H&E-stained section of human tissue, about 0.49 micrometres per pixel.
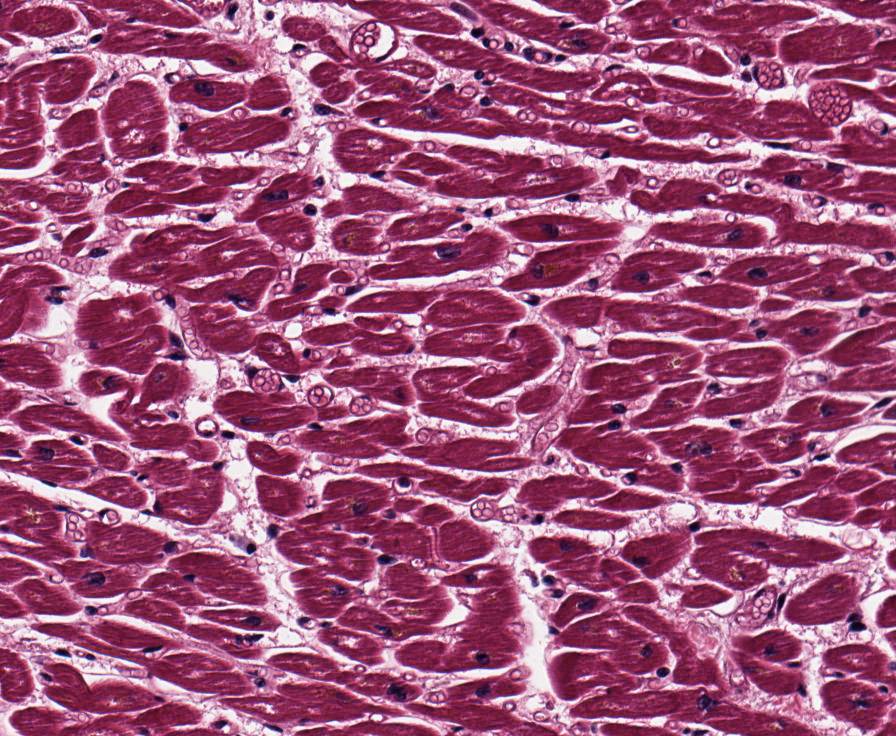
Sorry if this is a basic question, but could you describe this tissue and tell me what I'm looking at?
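What strikes me first is the cytoplasm of the muscle fibres, stained a deep, dense pink-red. In some fibres I can make out a pale zone next to the nucleus, holding fine yellow-brown granules. Between the fibres the connective tissue is scant and pale, with scattered small dark nuclei, and I see no fat cells anywhere. This is the left ventricle of the heart.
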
